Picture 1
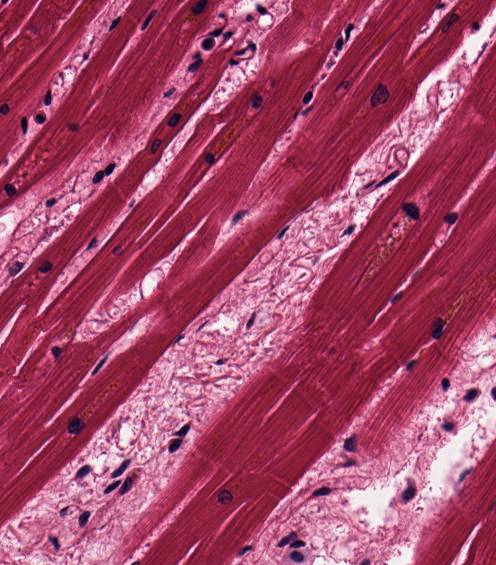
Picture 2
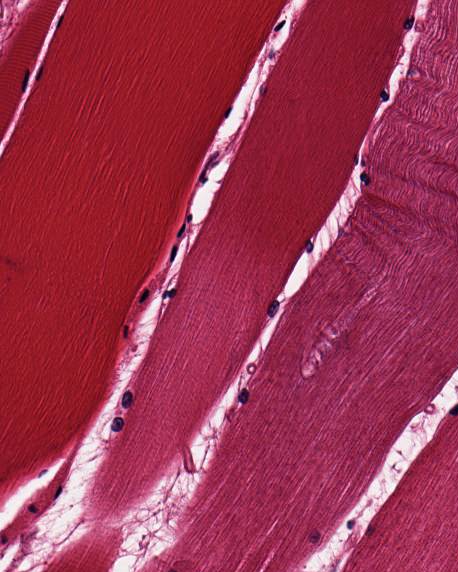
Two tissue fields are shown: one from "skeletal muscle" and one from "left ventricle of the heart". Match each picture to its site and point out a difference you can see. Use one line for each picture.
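Picture 1 – left ventricle of the heart. The muscle nuclei are oval and lie centrally within the fibres.
Picture 2 – skeletal muscle. The dark, elongated nuclei lie at the edges of the fibres rather than in their centres.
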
